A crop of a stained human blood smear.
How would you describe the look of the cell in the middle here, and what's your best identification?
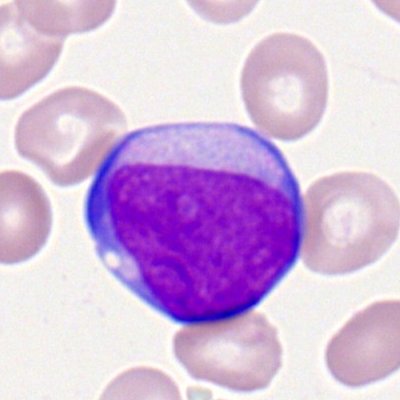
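Nucleus fills most of cell; upper border nearly straight. Chromatin finely stippled, not coarsely clumped. Cytoplasm deeper blue at cell edge than beside upper nuclear border. A few small clear spots in cytoplasm, lower left of cell. Myeloblast.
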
